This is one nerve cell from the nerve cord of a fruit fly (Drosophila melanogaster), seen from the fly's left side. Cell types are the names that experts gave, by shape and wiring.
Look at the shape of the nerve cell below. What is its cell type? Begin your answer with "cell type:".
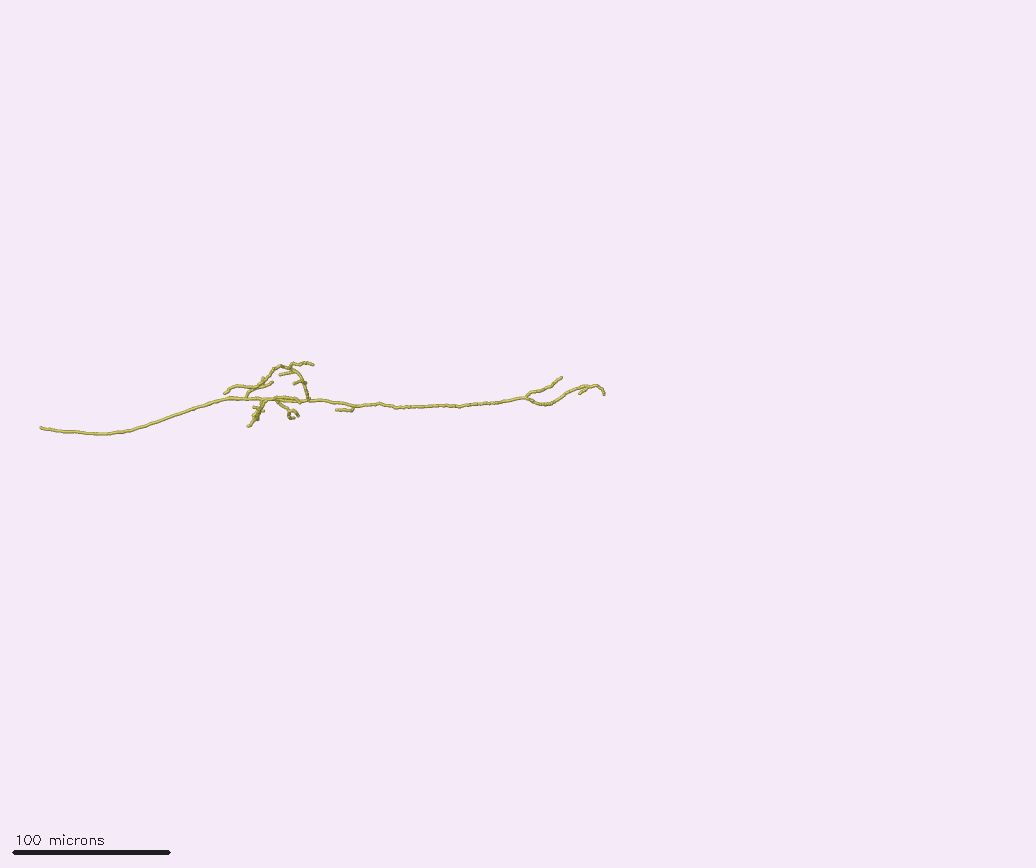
cell type: DNx02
